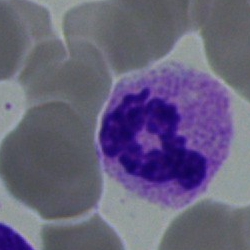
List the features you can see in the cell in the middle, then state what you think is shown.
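Look first at the nucleus: it forms a nearly closed ring around a pale central space, and its outline is bumpy and knobbly. Around it the cytoplasm is abundant and pale lilac-pink, filled with fine pinkish-purple granules. This is a segmented neutrophil.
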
